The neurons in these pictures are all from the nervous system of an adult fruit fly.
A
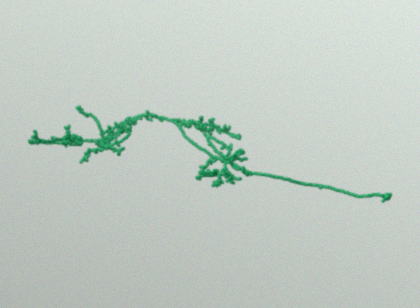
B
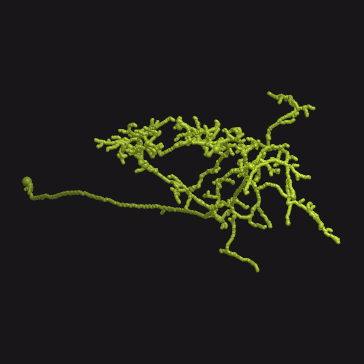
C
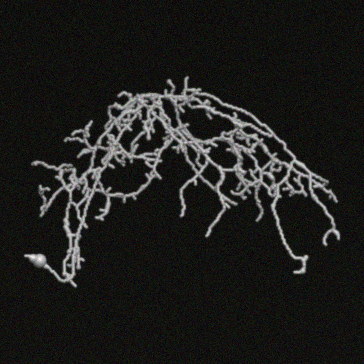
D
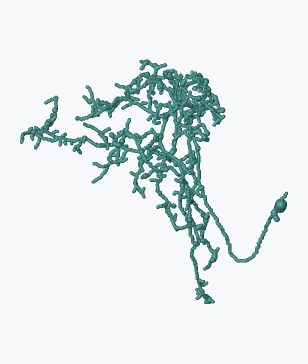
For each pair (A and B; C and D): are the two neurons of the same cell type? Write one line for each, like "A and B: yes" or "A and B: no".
A and B: yes
C and D: yes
